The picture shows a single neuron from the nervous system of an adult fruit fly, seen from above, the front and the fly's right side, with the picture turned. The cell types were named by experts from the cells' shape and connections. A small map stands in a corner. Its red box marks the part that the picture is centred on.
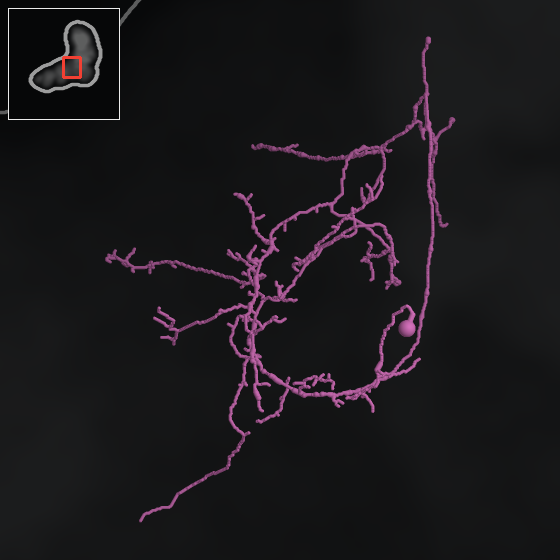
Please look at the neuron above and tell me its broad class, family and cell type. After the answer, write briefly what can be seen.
Its broad class is nerve-cord intrinsic neuron. The family is hemilineage 01A. The cell type is IN01A069. Its cell body lies on the right of the picture. The picture shows dozens of branch ends.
